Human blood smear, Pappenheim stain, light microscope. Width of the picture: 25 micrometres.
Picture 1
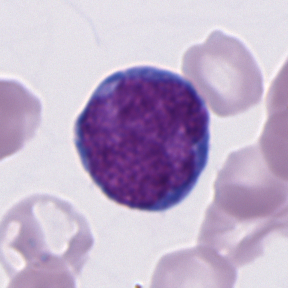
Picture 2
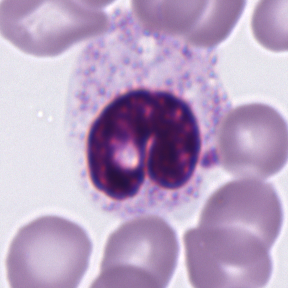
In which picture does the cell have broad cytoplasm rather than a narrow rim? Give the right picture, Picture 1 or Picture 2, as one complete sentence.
In picture 2, abundant cytoplasm surrounds the nucleus.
